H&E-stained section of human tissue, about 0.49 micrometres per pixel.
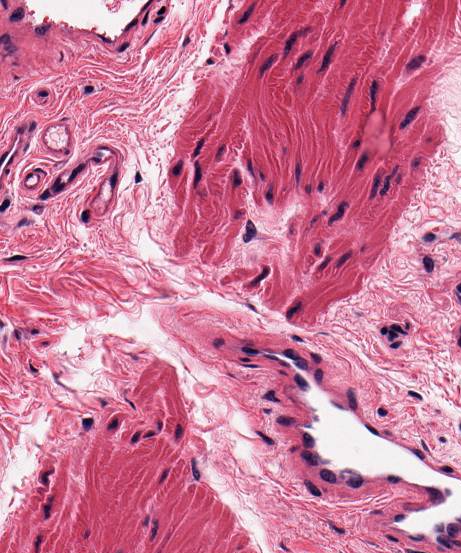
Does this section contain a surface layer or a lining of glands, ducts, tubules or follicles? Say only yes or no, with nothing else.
No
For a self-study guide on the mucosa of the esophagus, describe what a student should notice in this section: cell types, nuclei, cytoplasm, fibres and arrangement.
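Smooth muscle bundles, separated by pink collagenous stroma. Largest bundles: upper right and lower left. Nuclei elongated, blunt-ended, lying along the length of the fibres. Cytoplasm deeply eosinophilic; no cross-striations.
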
